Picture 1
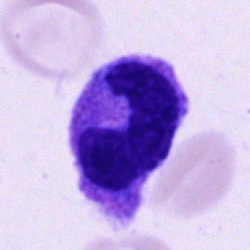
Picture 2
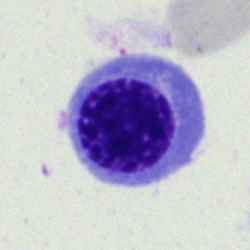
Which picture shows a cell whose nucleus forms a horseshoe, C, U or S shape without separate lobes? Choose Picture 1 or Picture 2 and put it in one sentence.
Picture 1 contains the cell with a nucleus curved into a band and no separate lobes.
